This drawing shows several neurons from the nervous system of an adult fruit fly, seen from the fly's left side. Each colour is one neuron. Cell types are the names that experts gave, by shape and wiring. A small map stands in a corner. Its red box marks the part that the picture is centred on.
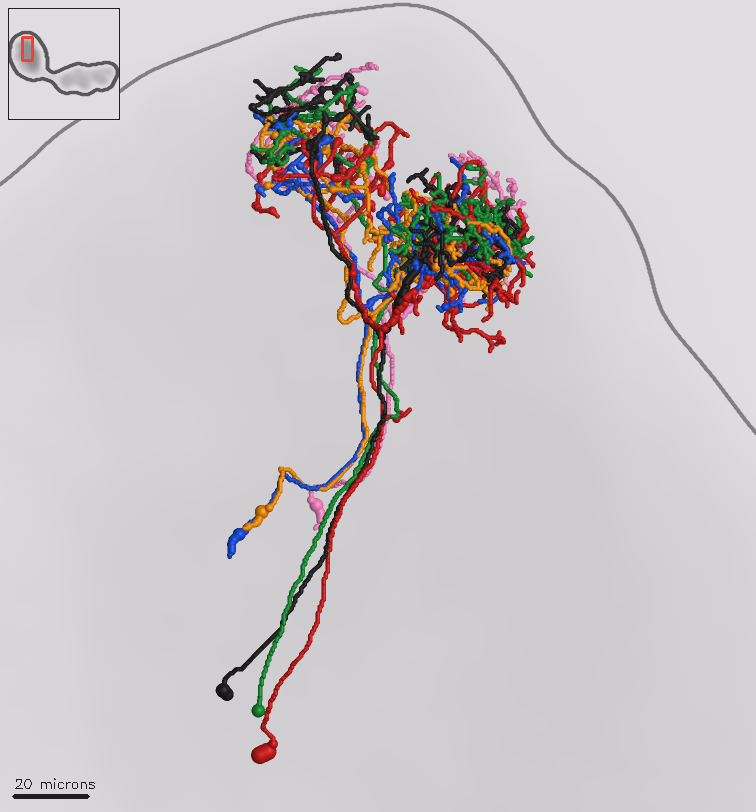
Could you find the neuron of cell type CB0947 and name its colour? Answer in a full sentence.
The colour is red.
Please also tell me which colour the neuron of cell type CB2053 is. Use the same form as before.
The colour is orange.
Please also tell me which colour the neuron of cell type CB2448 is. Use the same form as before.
The colour is blue.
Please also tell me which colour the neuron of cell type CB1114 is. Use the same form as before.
The colour is black.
